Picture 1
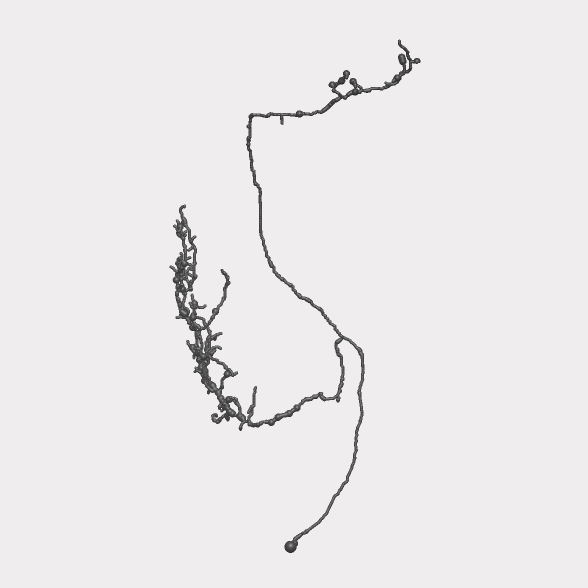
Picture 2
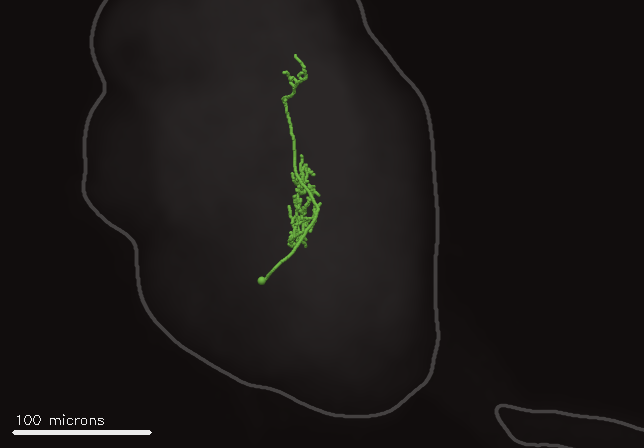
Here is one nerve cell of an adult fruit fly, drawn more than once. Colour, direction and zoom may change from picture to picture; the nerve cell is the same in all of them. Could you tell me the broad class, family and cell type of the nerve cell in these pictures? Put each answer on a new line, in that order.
visual projection neuron
LC
LC24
